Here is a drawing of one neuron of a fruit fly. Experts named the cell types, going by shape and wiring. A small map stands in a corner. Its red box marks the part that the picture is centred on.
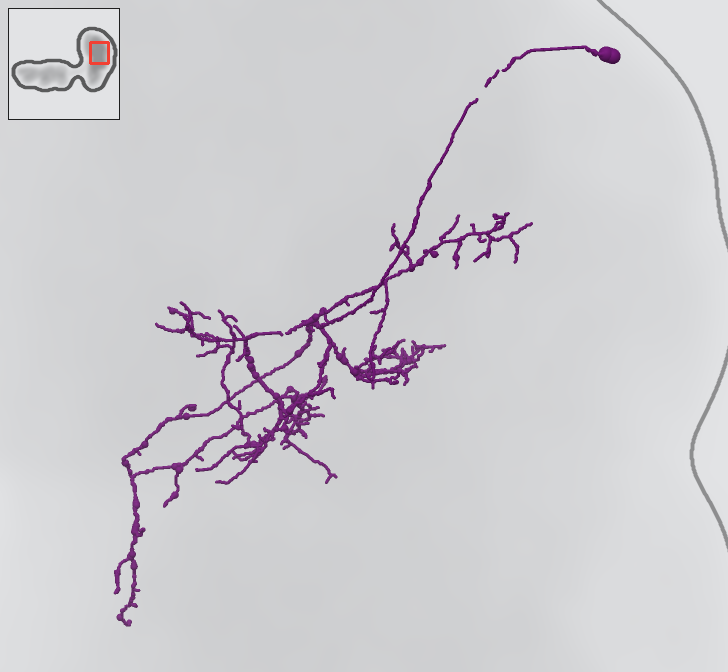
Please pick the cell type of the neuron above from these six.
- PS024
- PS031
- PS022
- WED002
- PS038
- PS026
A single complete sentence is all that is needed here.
The neuron is categorized under cell type PS026.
